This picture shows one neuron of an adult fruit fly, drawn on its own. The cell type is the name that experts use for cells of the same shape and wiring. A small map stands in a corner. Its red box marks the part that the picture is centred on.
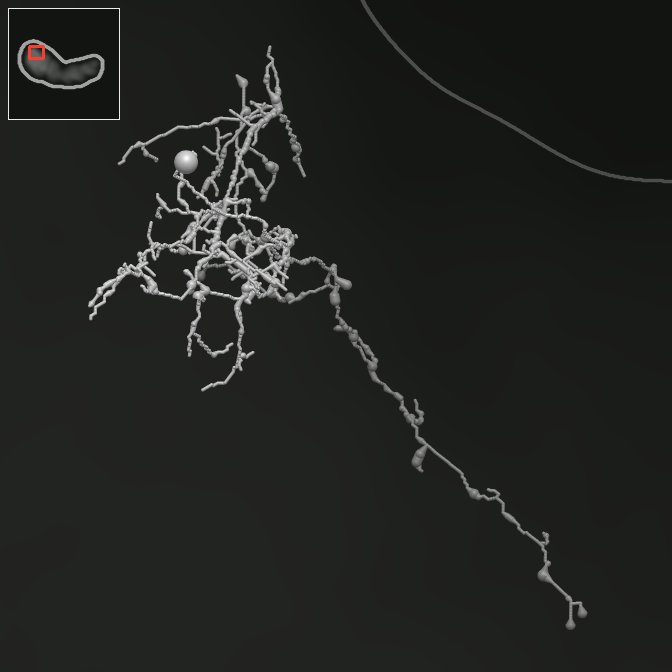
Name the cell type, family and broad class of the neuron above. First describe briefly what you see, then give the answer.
The cell body is at the upper left of the picture. Dozens of branch ends can be seen. The cell type is ATL020. The family is hemilineage LHp3. This is a central-brain intrinsic neuron.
